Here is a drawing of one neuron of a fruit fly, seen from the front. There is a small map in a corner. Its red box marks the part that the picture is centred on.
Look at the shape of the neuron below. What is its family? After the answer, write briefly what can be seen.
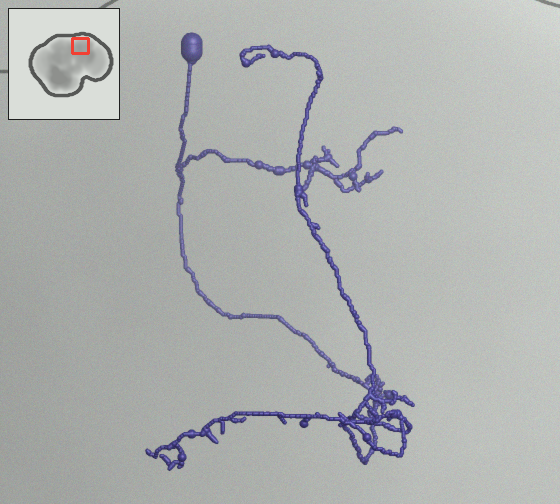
The name of its family is class Kenyon Cell. It is a central-brain intrinsic neuron. As drawn here it is taller than it is wide.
